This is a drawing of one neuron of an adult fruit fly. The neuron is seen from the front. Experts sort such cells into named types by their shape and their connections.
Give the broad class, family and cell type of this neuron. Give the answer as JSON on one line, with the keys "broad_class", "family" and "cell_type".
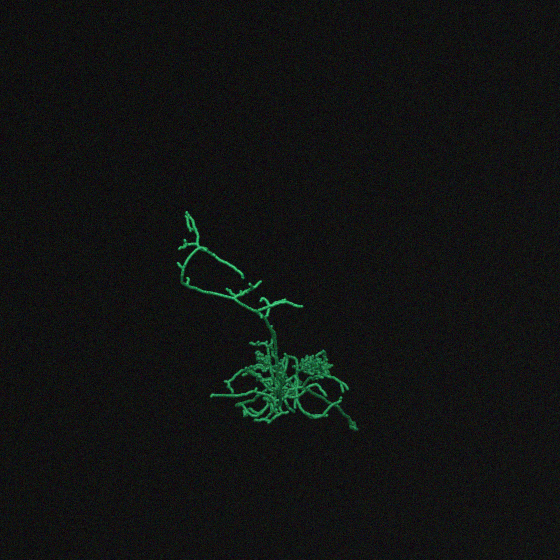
{"broad_class": "ascending neuron", "family": "hemilineage 08B", "cell_type": "AN08B010"}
